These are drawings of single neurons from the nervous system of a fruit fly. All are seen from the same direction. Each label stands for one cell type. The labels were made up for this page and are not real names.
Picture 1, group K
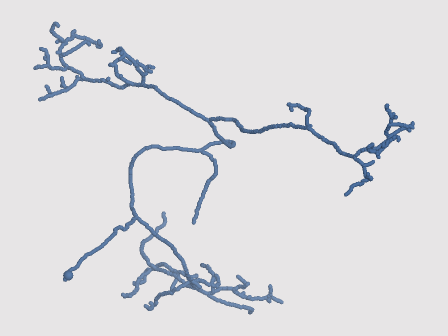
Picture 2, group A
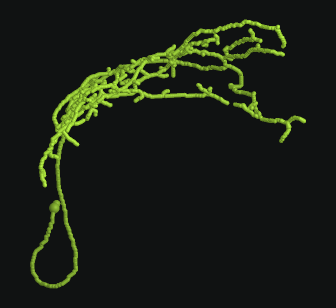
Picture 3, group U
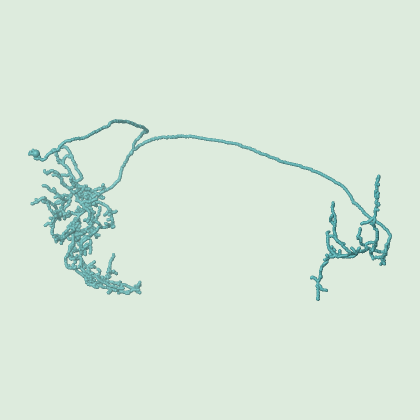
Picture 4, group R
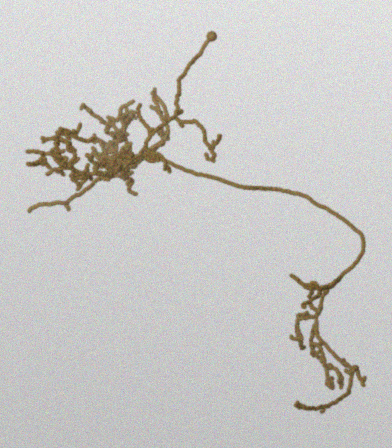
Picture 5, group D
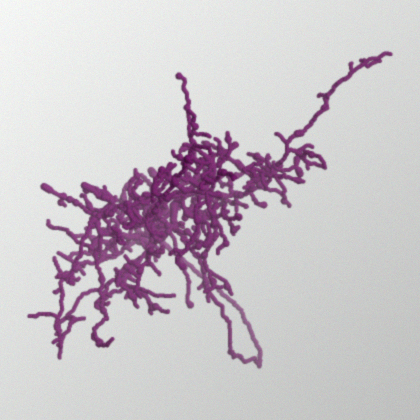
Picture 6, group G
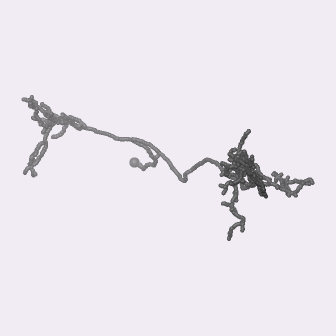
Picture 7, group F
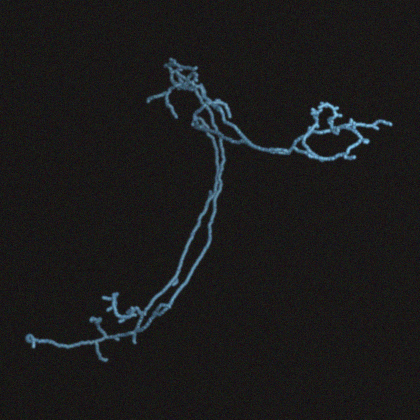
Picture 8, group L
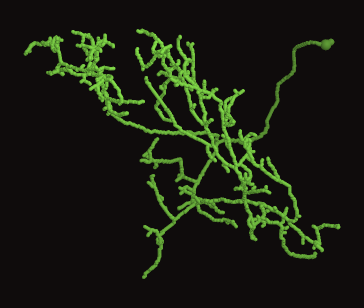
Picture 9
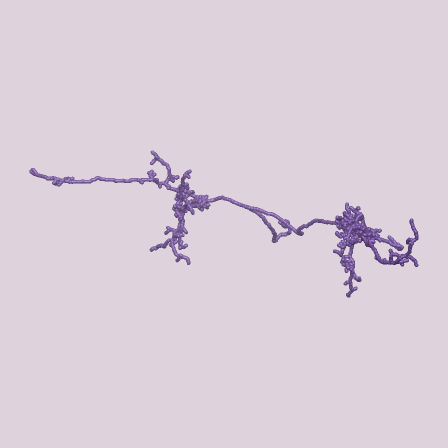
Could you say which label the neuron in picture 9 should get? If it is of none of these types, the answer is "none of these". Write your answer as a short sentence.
It belongs to group G.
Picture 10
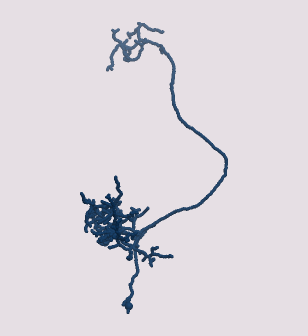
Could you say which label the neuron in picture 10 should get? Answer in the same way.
It belongs to none of these.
